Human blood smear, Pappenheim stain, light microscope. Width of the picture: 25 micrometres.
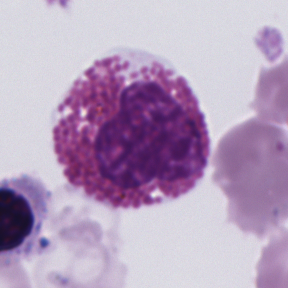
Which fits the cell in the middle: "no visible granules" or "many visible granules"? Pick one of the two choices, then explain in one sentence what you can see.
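Many visible granules. The cytoplasm is packed with coarse round granules.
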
